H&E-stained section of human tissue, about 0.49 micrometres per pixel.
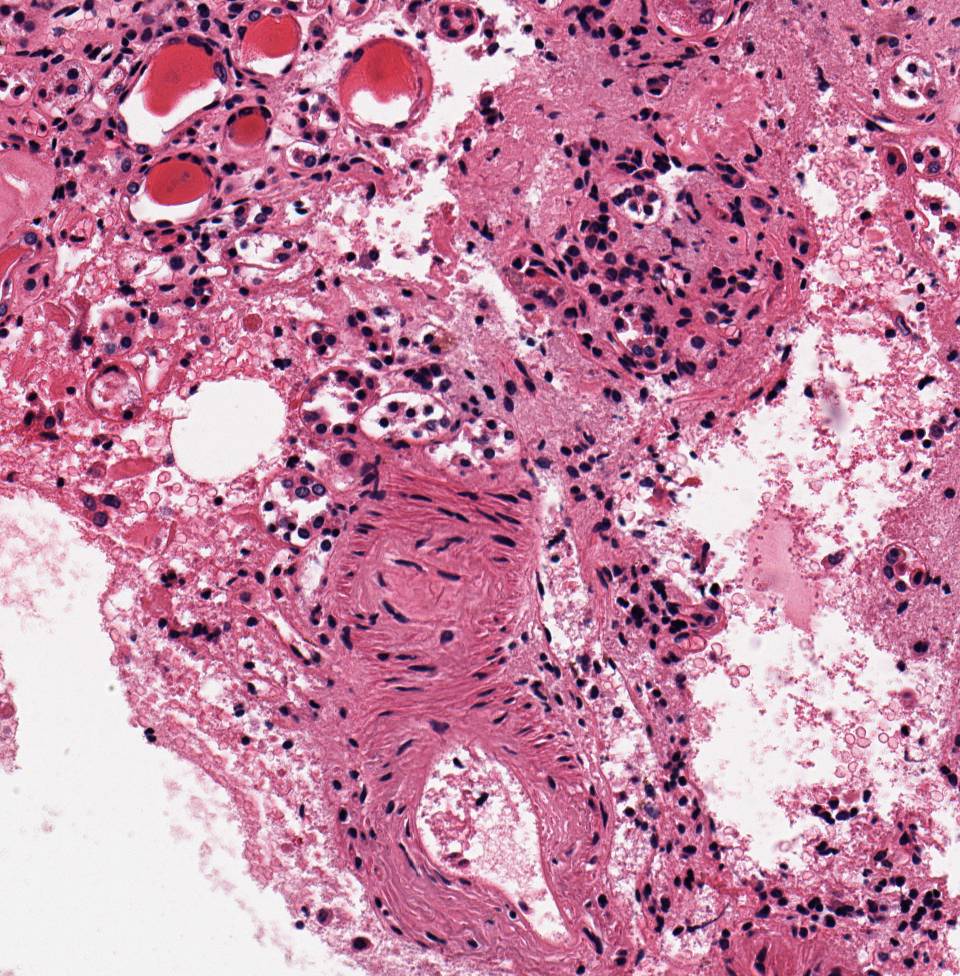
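Renal cortex, H&E. Upper left corner: several round tubules filled with homogeneous bright red material. Upper centre-right: a rounded cluster of crowded dark nuclei, denser than the surrounding tissue. Left half: tubules lined by a single layer of cells with round dark nuclei. Right side: many loose red blood cells scattered through pale, open spaces.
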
